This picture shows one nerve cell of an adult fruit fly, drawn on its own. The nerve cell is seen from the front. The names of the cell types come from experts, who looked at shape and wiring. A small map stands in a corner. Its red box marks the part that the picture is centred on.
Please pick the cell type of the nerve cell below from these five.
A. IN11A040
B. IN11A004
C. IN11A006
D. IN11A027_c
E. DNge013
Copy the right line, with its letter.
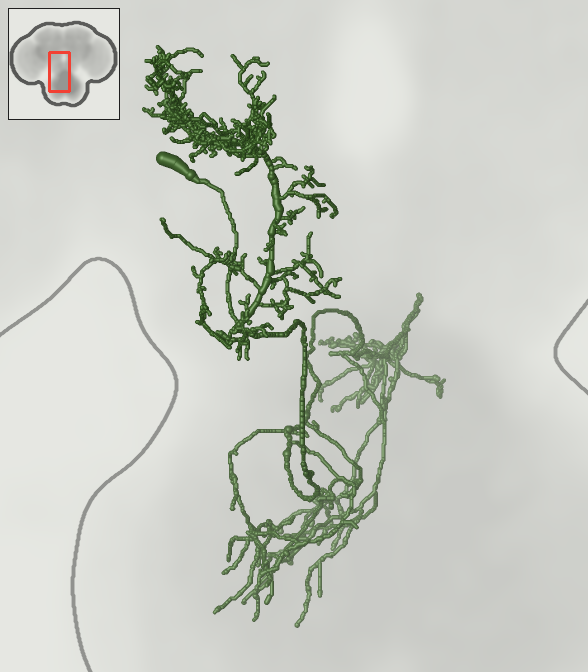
E. DNge013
